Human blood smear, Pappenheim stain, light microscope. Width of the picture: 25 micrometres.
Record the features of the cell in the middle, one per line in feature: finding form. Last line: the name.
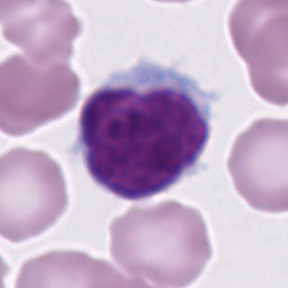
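Fringe: fine, hair-like projections along the cytoplasm's edge, plainest at the top
Cytoplasm: widest along the upper side, and no granules that I can see
Chromatin: dense and dark purple, coarse clumps with small lighter patches
Measurements: cell about 12 micrometres, nucleus about 10 micrometres across
Share: the nucleus takes up about 80% of the cell's area
Verdict: hairy cell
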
